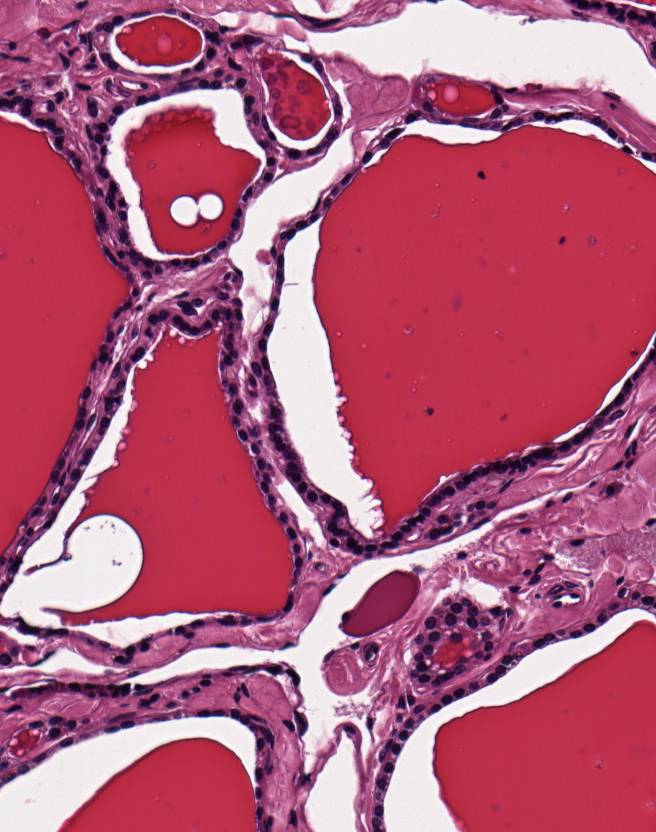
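Thyroid, haematoxylin and eosin: large closed follicles of varying size, separated by thin septa, fill most of the field. Each is lined by a single layer of flattened to low cuboidal epithelial cells with small, round, dark-staining, evenly spaced nuclei. The linings are smooth, without papillary infoldings into the lumens.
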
